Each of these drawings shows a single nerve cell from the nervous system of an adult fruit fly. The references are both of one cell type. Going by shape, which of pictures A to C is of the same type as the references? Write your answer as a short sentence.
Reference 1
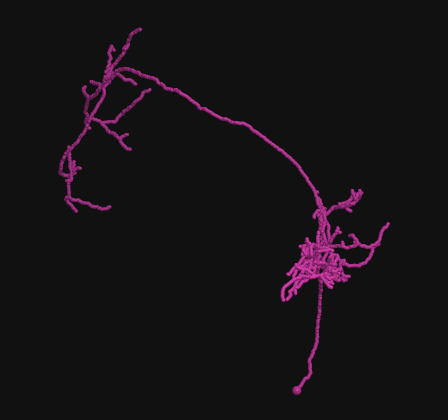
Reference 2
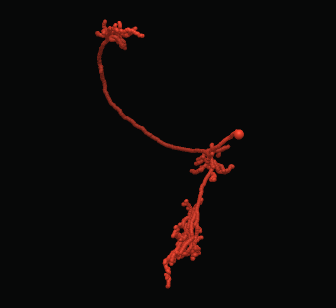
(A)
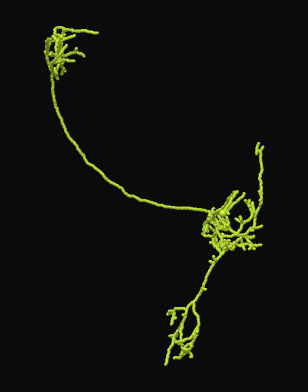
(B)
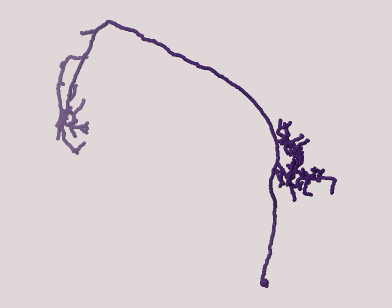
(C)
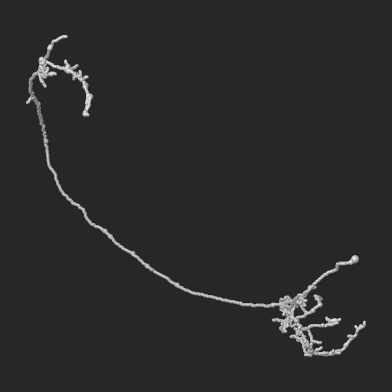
The nerve cell in picture A is of the same cell type.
